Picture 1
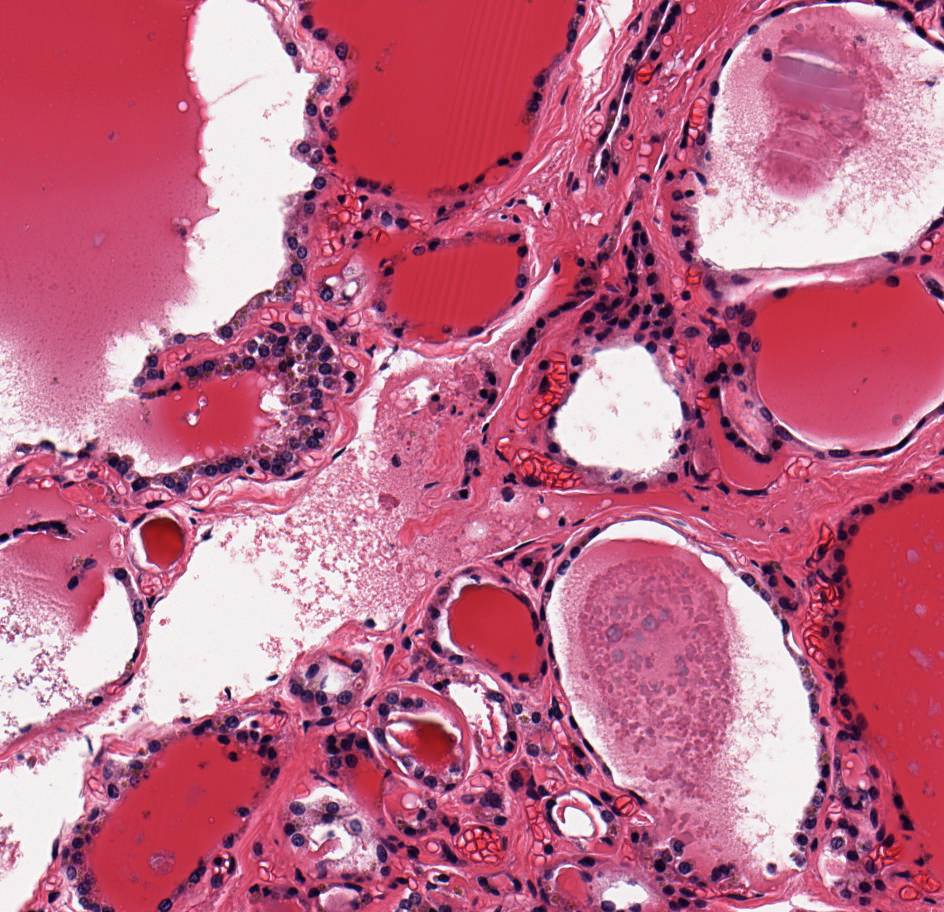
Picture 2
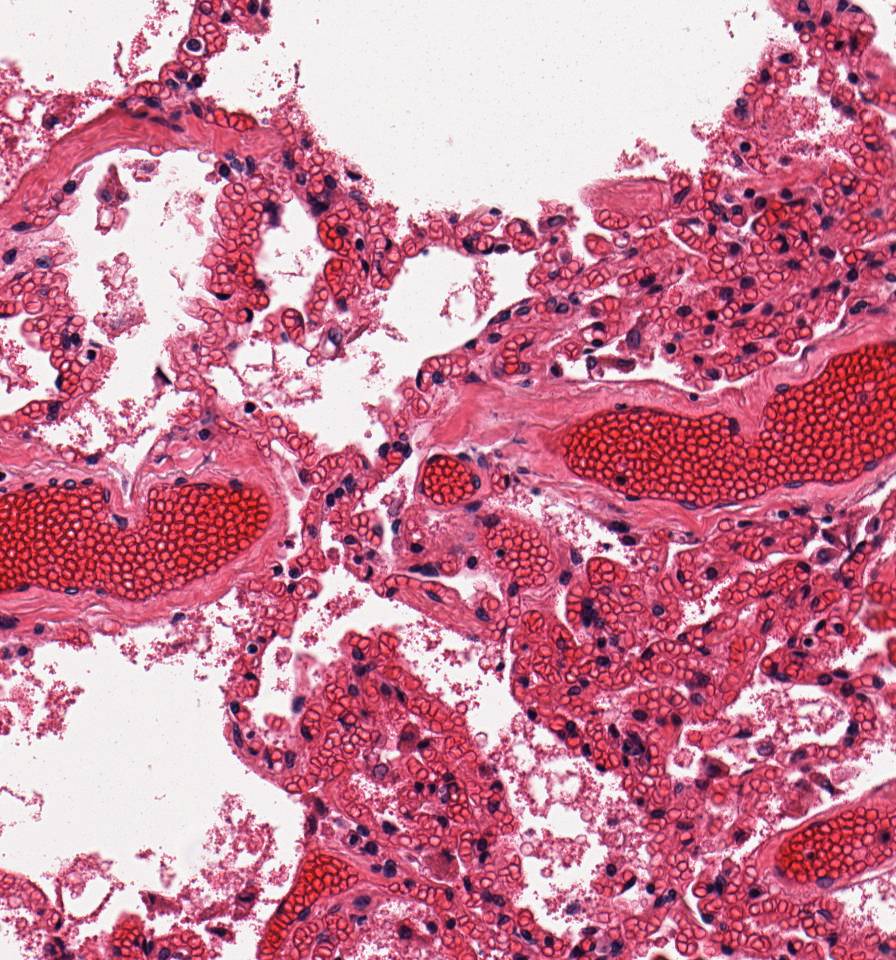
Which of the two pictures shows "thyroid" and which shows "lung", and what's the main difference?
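The answer: picture 1 shows thyroid, picture 2 shows lung. Picture 1 consists of closely packed round to oval follicles of widely varying size, divided by thin septa. The follicles are lined by a single layer of flattened to low cuboidal cells with small, dark, round nuclei. Dense, homogeneous, bright pink colloid fills most follicle lumens, and in several follicles it has pulled away from the lining, leaving white clefts along the edges.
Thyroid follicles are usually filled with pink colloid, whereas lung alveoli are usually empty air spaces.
In picture 2 the thin walls between the spaces are crowded with red blood cells lying in rows and clusters. Small, dark, round to oval nuclei are scattered along these thin walls throughout the field.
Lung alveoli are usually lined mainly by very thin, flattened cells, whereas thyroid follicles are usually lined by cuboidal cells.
No glands or cartilage are present anywhere in picture 2.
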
